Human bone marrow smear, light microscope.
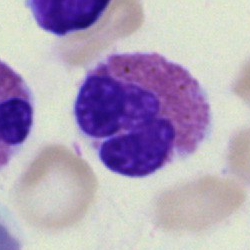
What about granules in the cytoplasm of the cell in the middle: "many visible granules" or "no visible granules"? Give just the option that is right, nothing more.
Many visible granules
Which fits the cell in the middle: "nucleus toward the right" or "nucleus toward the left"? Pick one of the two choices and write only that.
Nucleus toward the left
